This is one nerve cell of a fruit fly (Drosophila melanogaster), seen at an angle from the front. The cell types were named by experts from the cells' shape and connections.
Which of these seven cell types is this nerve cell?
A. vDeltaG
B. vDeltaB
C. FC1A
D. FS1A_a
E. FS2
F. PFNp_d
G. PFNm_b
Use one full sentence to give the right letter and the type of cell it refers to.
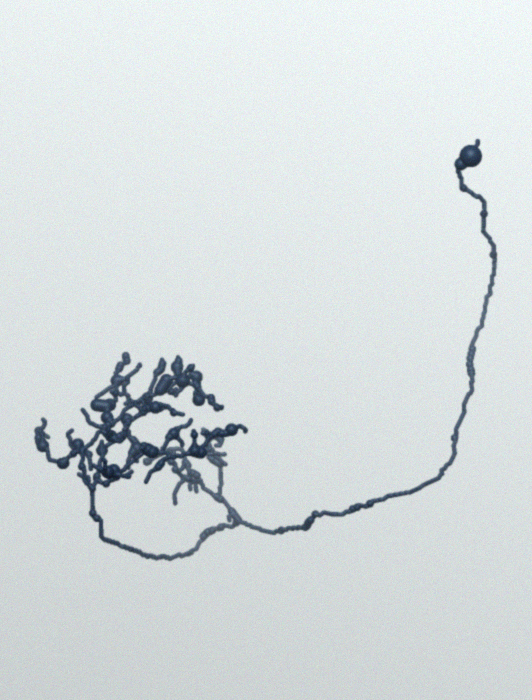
By cell type, the nerve cell is classed as vDeltaG, which is option A.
